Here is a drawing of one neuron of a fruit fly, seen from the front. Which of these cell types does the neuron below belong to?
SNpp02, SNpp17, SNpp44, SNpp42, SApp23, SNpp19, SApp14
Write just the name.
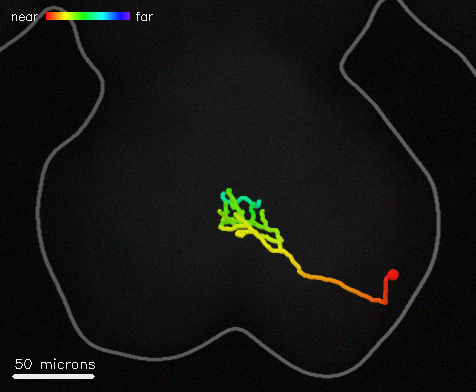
SNpp17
